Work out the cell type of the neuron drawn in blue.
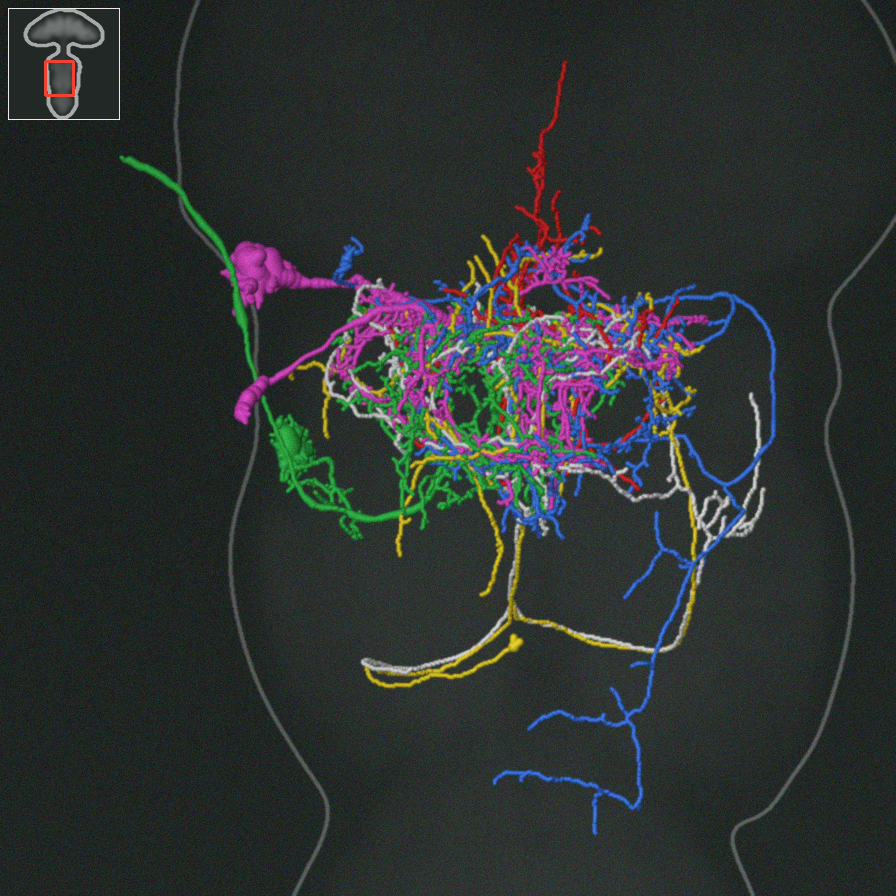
IN19B043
